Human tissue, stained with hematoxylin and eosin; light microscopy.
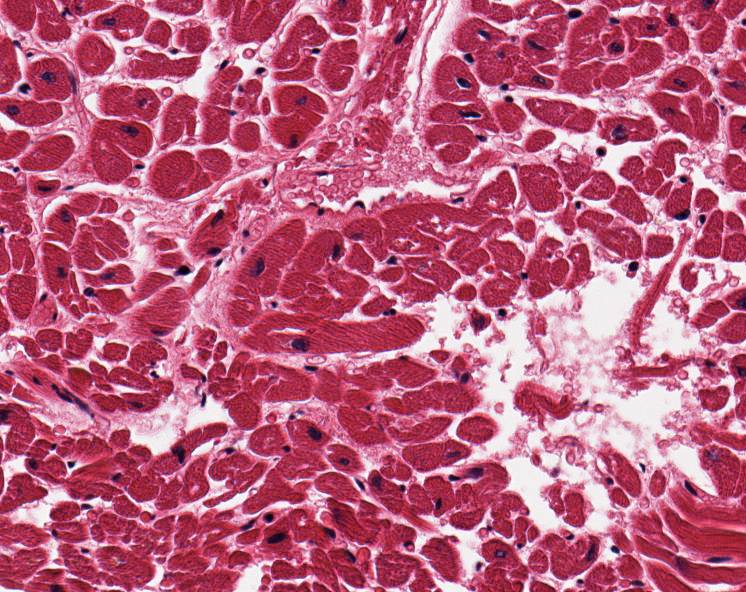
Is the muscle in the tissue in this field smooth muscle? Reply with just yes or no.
No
